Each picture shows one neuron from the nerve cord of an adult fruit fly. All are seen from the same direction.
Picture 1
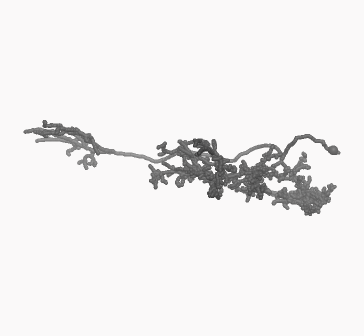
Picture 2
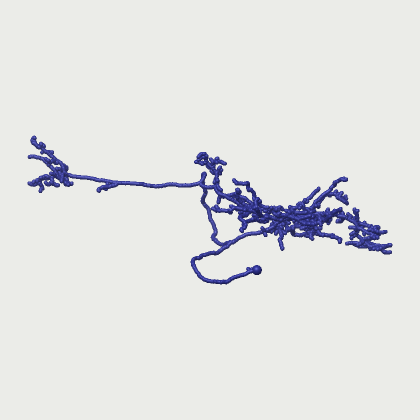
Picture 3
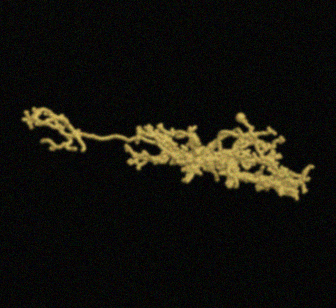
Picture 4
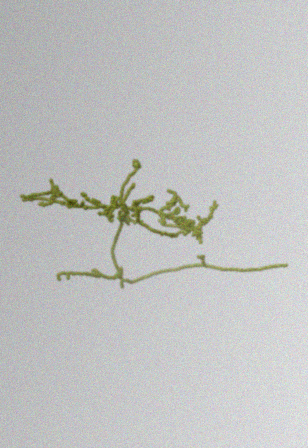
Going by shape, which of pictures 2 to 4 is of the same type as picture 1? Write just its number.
3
